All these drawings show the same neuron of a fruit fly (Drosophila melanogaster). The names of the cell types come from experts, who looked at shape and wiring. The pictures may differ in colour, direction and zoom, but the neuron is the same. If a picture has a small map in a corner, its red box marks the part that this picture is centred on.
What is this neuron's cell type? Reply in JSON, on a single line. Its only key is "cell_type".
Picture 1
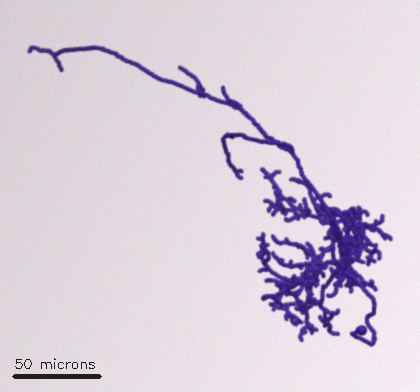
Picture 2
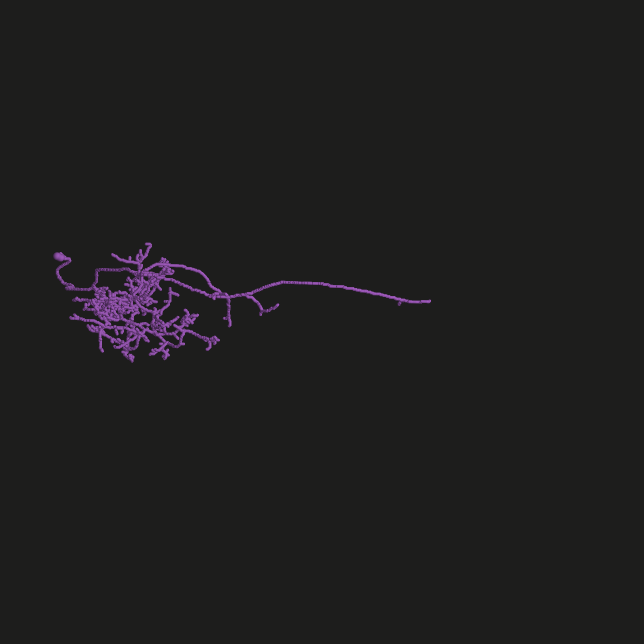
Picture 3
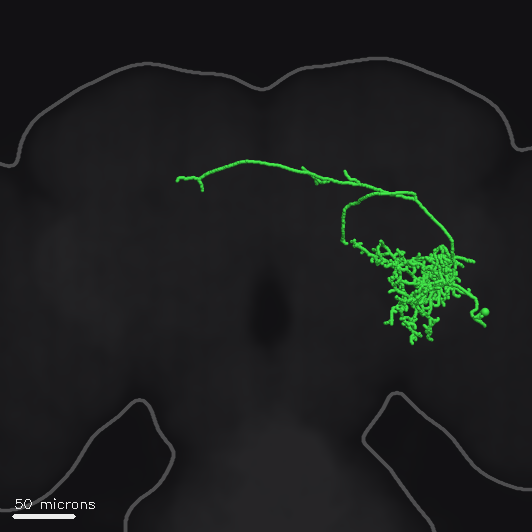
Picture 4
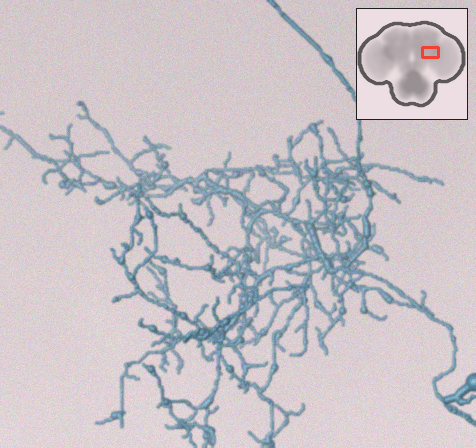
{"cell_type": "CB3302"}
